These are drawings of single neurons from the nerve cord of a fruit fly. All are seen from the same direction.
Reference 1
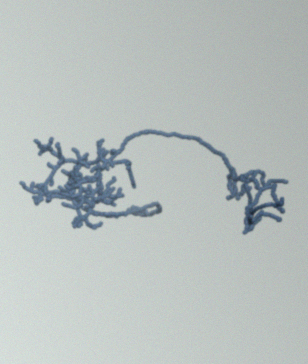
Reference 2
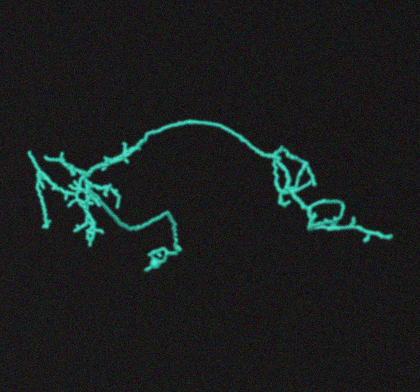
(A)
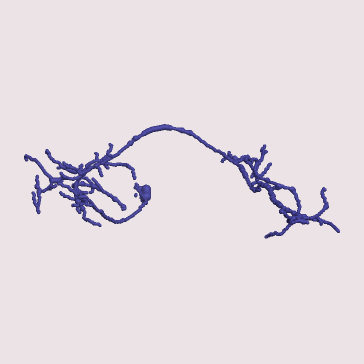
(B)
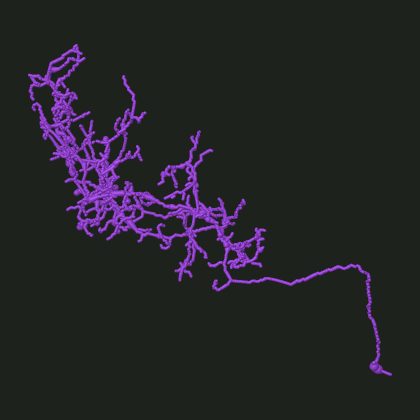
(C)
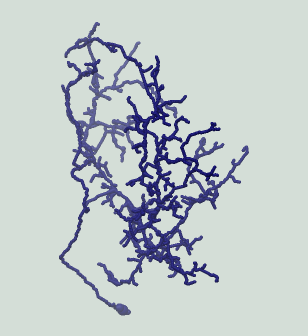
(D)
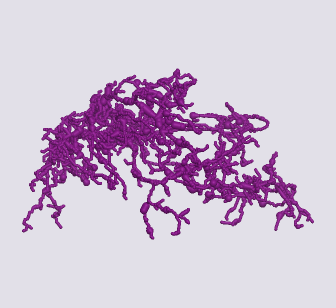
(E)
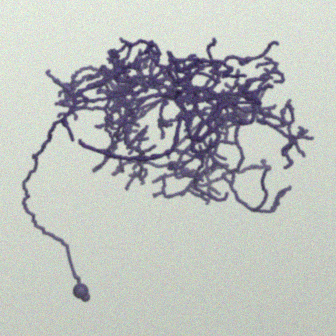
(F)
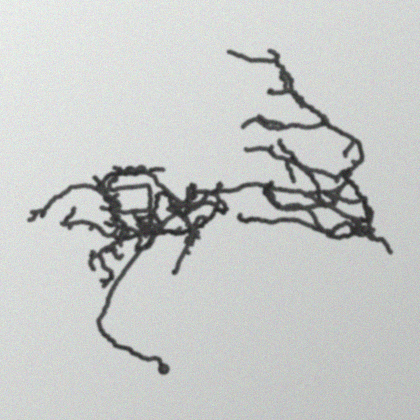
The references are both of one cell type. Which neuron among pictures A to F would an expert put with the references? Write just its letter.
A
